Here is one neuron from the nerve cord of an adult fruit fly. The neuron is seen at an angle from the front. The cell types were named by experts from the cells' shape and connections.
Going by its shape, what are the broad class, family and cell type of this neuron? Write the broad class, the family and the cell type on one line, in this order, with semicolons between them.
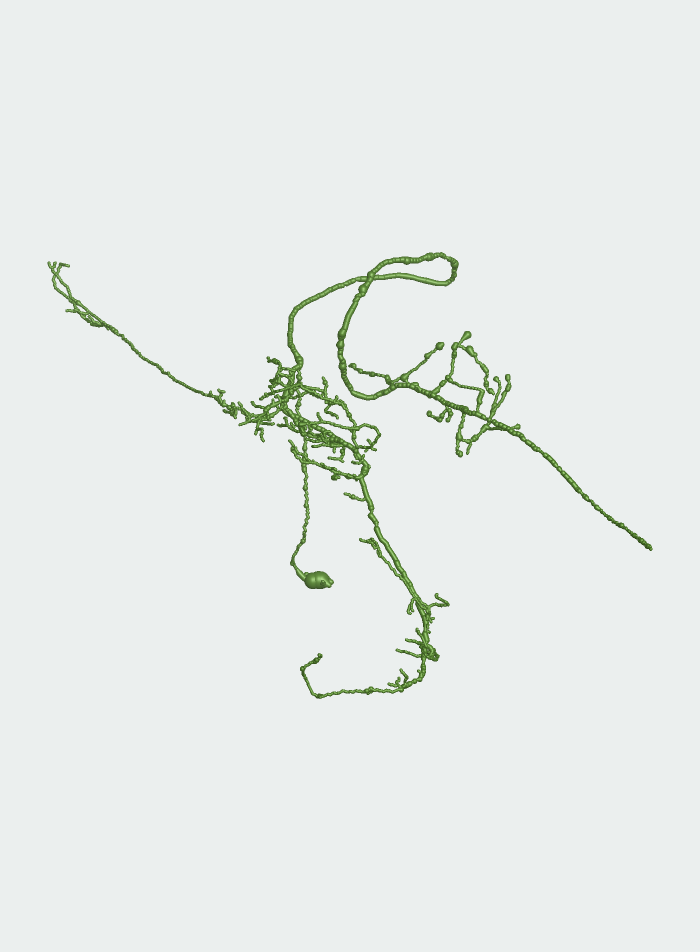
ascending neuron; hemilineage 02A; AN02A005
